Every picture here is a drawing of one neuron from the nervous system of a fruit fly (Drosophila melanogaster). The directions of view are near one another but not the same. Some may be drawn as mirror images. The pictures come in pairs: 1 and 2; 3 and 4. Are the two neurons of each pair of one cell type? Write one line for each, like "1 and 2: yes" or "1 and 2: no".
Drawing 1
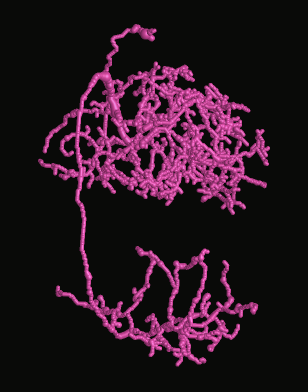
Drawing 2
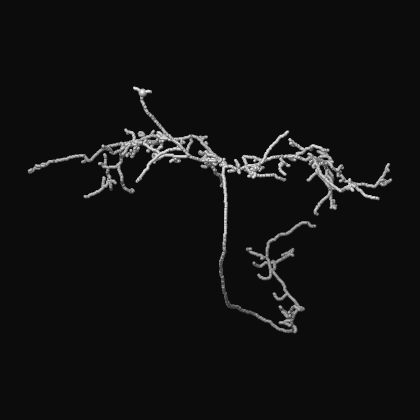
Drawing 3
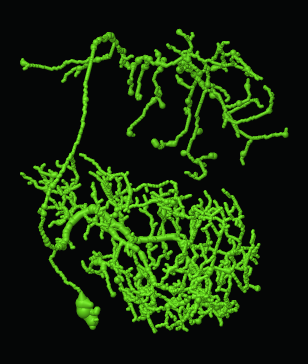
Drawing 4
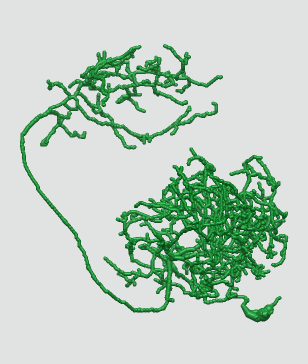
1 and 2: no
3 and 4: yes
